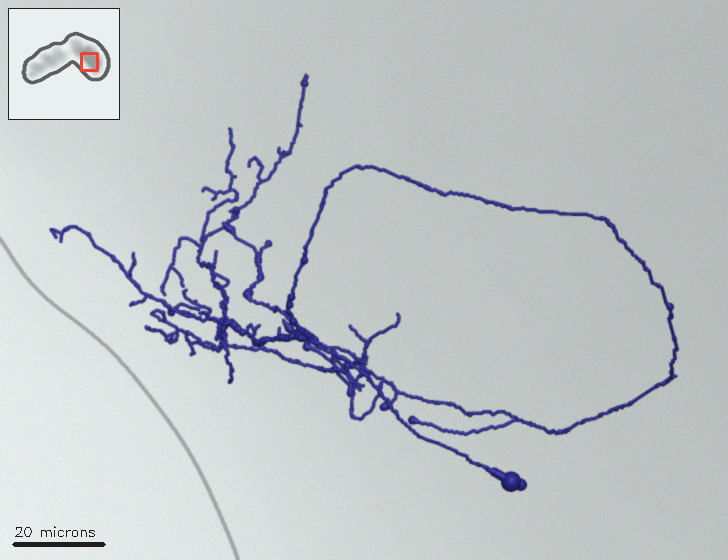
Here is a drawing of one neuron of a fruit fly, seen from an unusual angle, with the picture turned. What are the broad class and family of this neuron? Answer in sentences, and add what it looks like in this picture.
This is a central-brain intrinsic neuron. The family is hemilineage SMPpm1. From left to right in the picture it spans about 140 microns. The picture shows dozens of branch ends.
